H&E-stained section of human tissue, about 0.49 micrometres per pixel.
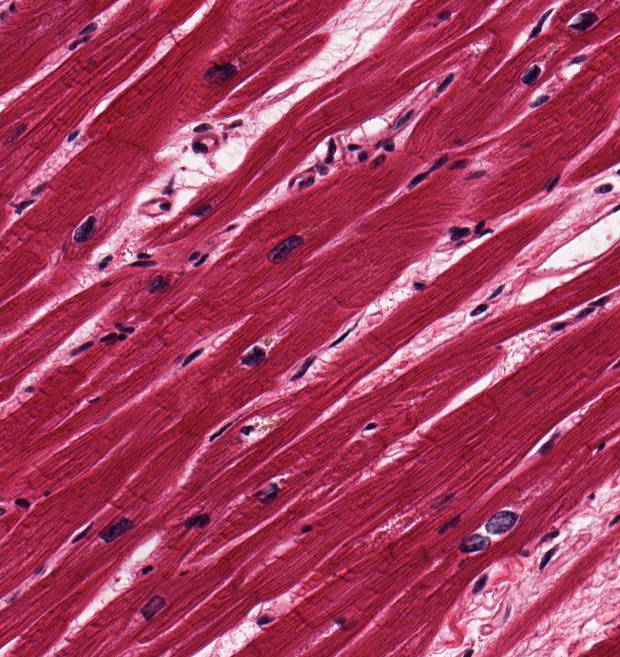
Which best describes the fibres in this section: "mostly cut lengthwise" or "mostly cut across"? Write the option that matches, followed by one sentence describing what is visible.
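Mostly cut lengthwise. Long muscle fibres run in parallel diagonally across the whole field from lower left to upper right.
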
